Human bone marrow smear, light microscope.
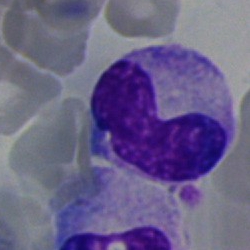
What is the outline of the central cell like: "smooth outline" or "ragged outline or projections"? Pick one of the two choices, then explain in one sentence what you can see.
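Smooth outline. The cell outline is round and smooth.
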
